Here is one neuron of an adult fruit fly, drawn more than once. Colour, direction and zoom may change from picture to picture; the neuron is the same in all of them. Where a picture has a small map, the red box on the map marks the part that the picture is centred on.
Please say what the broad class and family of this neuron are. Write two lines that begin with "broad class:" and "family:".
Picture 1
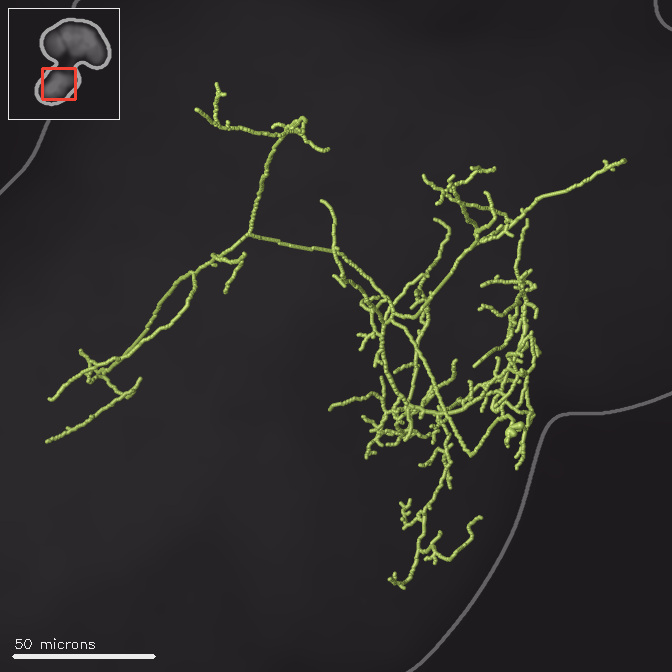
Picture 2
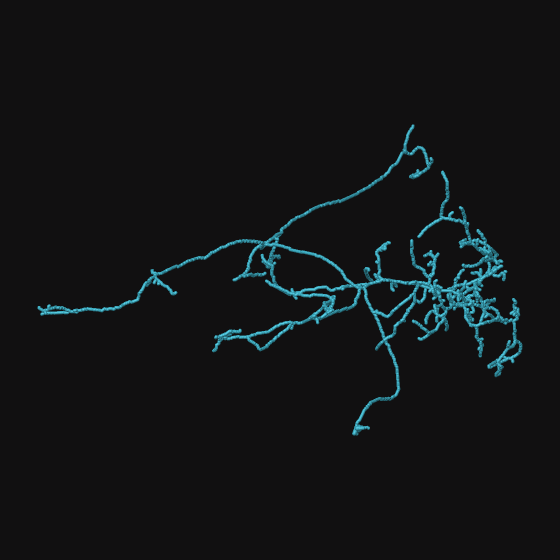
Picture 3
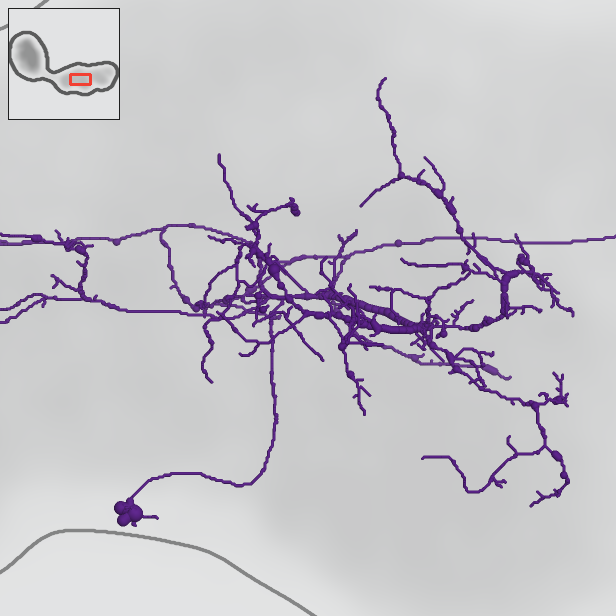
broad class: nerve-cord intrinsic neuron
family: hemilineage 07B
